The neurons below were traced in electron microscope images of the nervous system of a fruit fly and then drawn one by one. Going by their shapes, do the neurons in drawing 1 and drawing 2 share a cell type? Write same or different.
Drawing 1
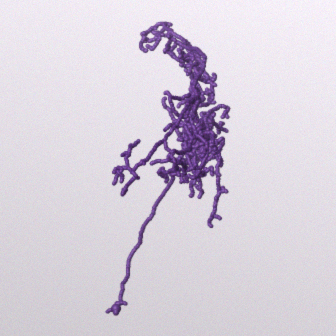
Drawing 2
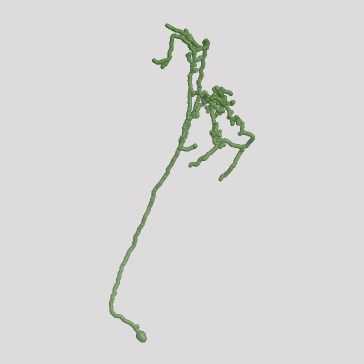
different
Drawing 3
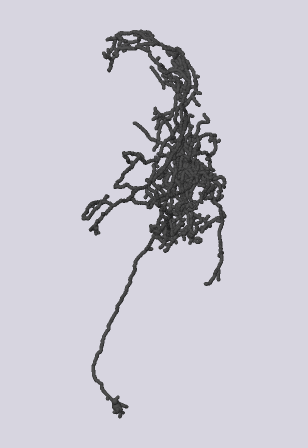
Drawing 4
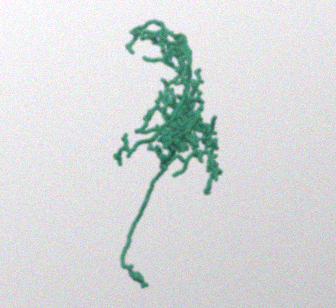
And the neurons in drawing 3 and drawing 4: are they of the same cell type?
same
